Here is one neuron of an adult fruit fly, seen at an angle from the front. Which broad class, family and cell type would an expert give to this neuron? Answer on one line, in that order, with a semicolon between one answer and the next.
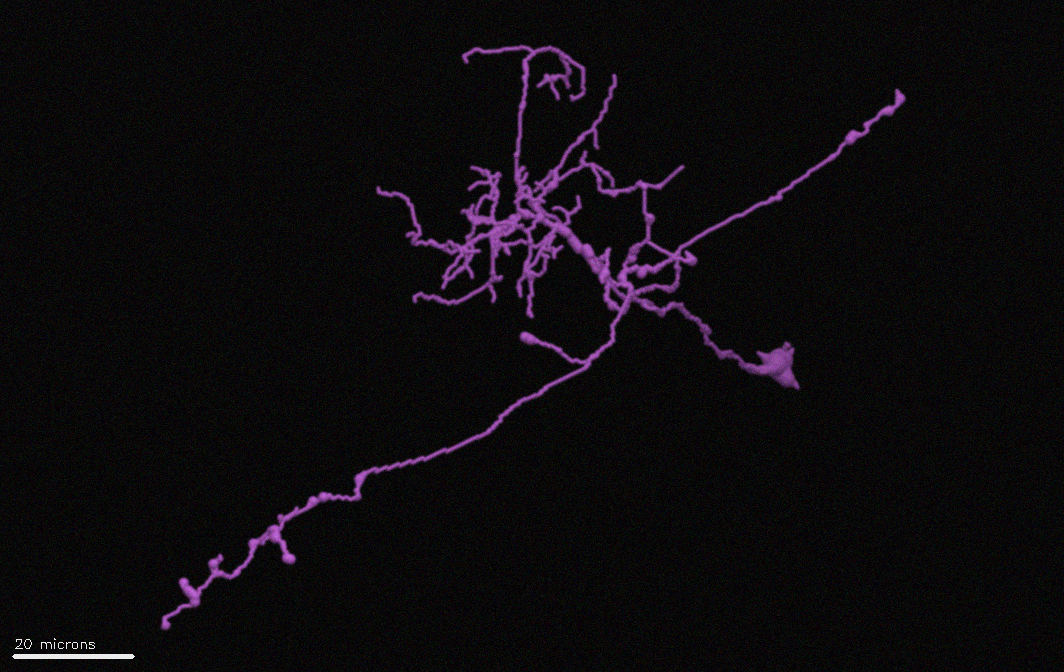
nerve-cord intrinsic neuron; hemilineage 08B; IN08B093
